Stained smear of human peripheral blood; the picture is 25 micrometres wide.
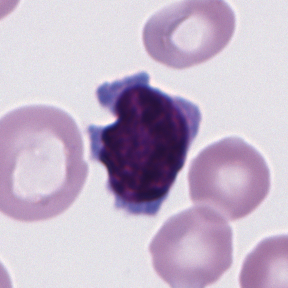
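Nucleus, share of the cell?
Most of it, about 10 by 8 micrometres, leaving a narrow rim of cytoplasm.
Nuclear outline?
Notched, indented on the left side; chromatin dark and densely clumped.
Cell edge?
Ragged, with small irregular cytoplasmic projections.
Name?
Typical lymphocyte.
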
